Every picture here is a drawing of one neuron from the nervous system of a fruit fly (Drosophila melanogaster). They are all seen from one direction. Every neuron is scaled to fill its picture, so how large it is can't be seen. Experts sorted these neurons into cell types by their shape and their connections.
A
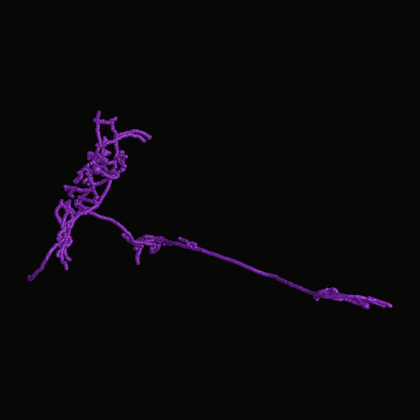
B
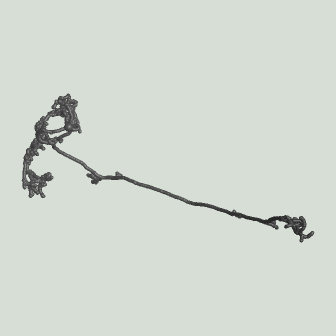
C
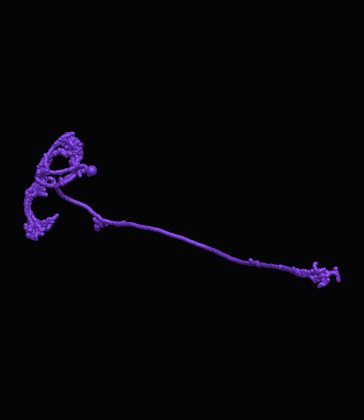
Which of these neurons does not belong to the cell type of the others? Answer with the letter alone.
A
